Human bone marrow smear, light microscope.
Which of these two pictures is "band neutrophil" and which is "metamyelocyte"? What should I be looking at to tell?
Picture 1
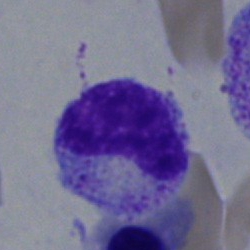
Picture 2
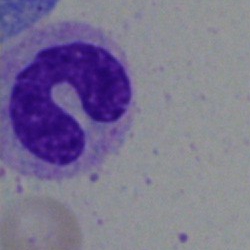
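Picture 1 shows a metamyelocyte; picture 2 shows a band neutrophil. In picture 2 the nucleus is a single thick band curved into a C, its hollow opening toward the lower right.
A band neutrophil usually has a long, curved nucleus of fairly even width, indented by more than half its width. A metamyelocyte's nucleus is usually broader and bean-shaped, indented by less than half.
In picture 1 the nucleus fills the upper part of the cell, with the cytoplasm gathered below it. Picture 1 also shows scattered purple granules in pale greyish-lilac cytoplasm, whereas the cytoplasm in picture 2 is pale pinkish-lilac.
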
